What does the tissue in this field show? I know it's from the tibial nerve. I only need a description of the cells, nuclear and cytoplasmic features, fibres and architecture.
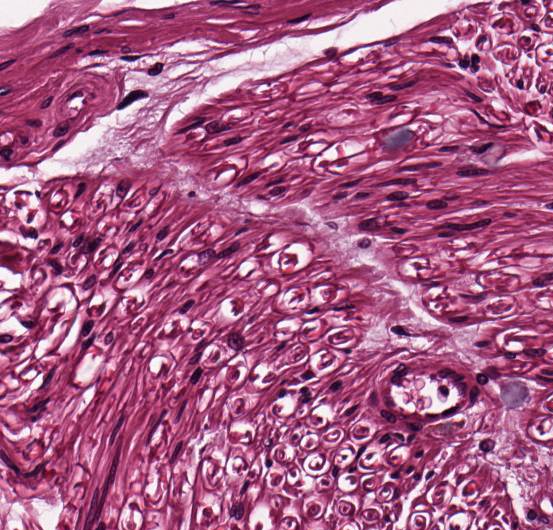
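In the upper part of the field, notice how the spindle cells run lengthwise, from the upper left toward the right. Move down to the lower half and many cells are cut across, as round profiles with a central nucleus. Many cells show a clear halo around the nucleus, and the cytoplasm stains pink.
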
